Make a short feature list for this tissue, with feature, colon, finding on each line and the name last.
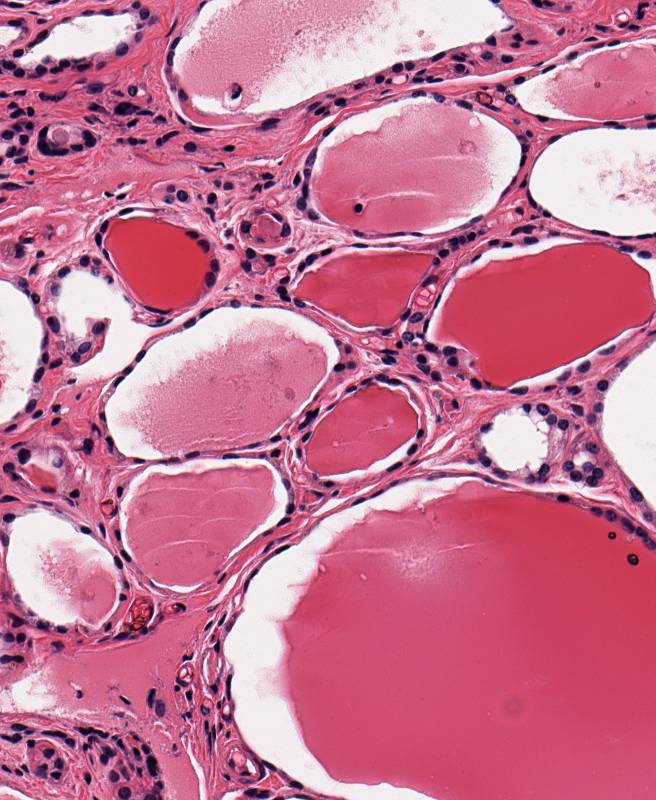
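Follicles: closed, round to oval, widely varying size; largest at bottom right
Lining: single layer of flattened cells, small dark nuclei
Luminal material: deep red in several middle and right follicles, paler pink in others
Connective tissue: pink, fibrous, separating follicles, widest at upper left
Name: thyroid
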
